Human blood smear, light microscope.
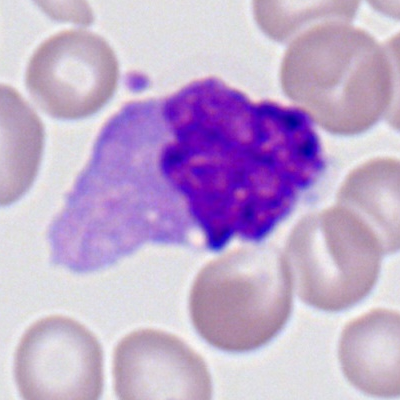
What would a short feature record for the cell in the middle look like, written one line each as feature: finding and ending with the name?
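Nucleus: one irregular mass, see, not split into separate lobes
Position: the nucleus sits toward the right side of the cell
Cytoplasm: plentiful and pale lilac-blue
Spread: most of the cytoplasm reaches out to the left of the nucleus
Name: monocyte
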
